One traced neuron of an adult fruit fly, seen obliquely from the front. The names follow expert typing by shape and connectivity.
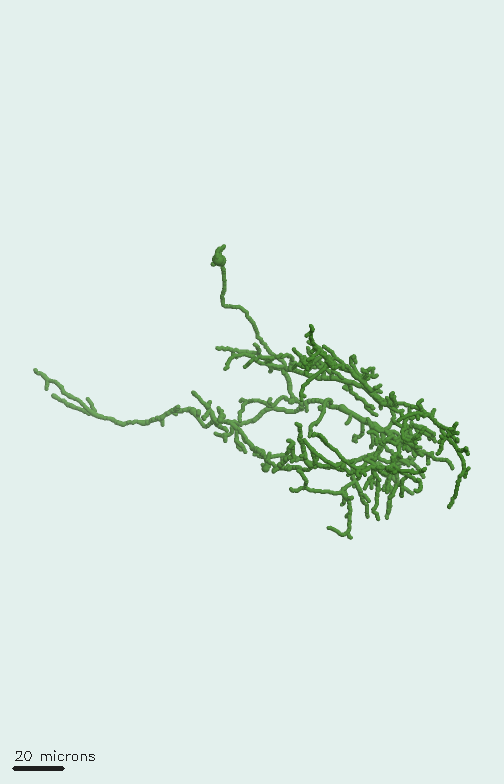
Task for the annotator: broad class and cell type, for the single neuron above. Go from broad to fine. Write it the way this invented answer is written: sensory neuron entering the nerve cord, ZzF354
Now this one: central-brain intrinsic neuron, PS158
